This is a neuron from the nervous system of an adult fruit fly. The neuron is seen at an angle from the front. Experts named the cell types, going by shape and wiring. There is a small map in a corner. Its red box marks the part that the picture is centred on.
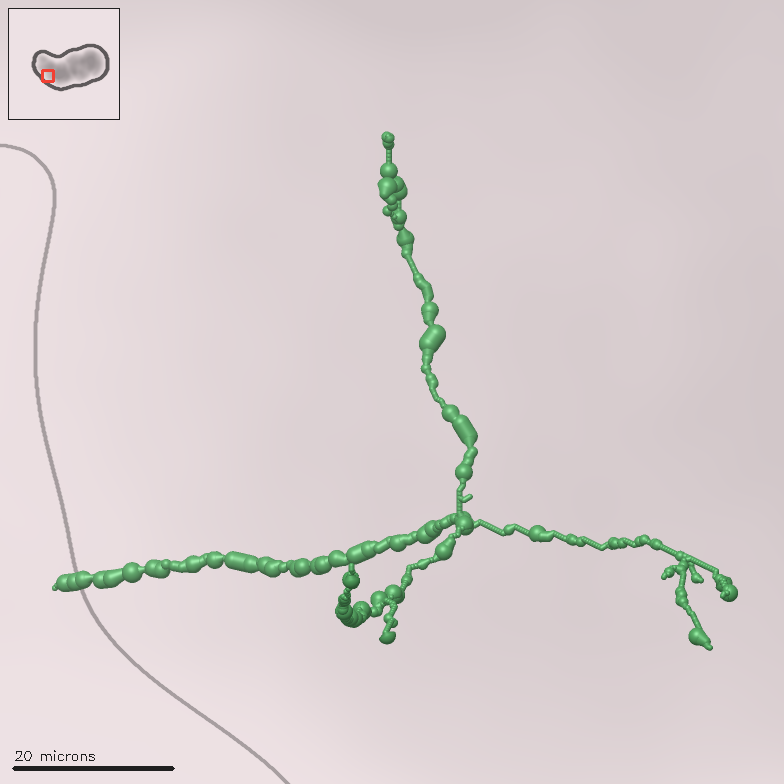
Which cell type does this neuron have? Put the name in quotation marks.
"SNpp50"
